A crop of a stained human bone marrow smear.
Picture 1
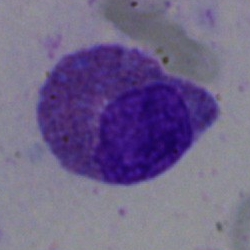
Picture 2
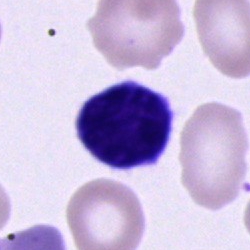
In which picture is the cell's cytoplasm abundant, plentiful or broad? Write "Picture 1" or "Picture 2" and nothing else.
Picture 1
